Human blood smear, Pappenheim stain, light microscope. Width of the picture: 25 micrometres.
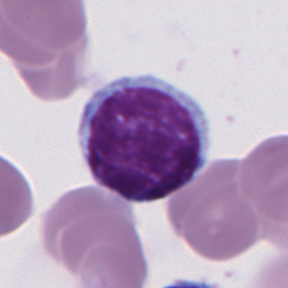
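Typical lymphocyte at the centre of a stained peripheral blood smear. Its cytoplasm, as far as I can tell, makes only a thin rim around the nucleus, and that rim is pale blue. I look for granules in it and find none. Nor do I see any vacuoles.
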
